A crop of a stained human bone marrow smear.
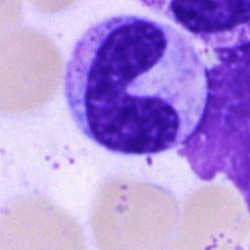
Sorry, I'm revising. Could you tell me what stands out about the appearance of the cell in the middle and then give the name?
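Notice the nucleus here, bent into a C whose indentation opens toward the right. Its chromatin looks coarse and clumped, patchy dark and light. The cytoplasm has a pale lilac-pink tint, with fine pinkish-purple granules scattered through it. So that's a band neutrophil.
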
